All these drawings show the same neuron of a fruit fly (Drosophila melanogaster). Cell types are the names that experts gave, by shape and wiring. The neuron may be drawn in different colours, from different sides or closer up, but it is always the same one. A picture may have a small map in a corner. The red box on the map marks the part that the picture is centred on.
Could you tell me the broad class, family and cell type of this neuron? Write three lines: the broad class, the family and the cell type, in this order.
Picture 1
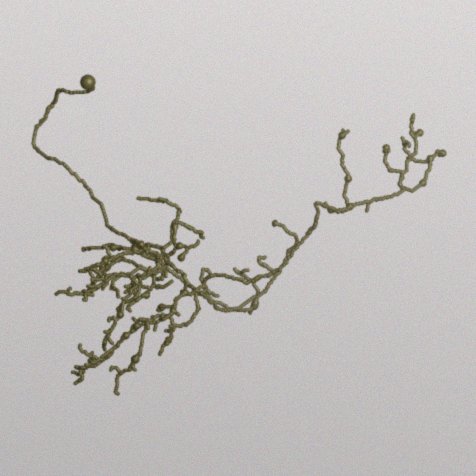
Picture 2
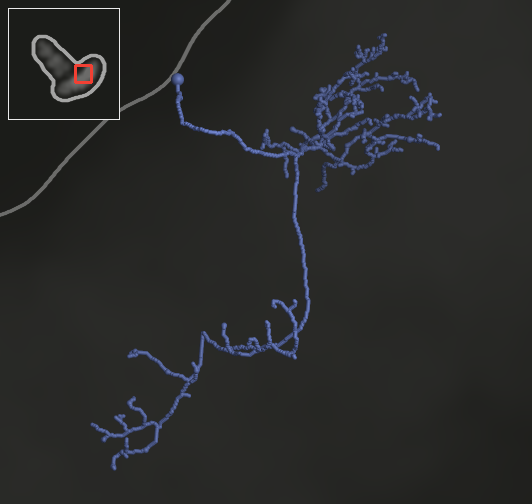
central-brain intrinsic neuron
hemilineage SIPp1
FB8F_a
